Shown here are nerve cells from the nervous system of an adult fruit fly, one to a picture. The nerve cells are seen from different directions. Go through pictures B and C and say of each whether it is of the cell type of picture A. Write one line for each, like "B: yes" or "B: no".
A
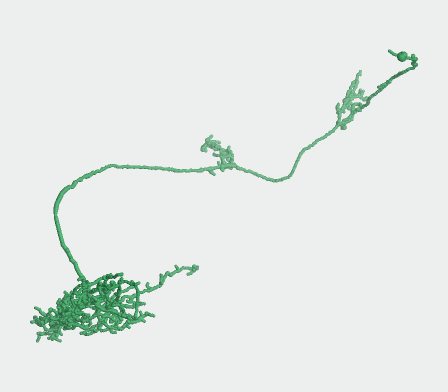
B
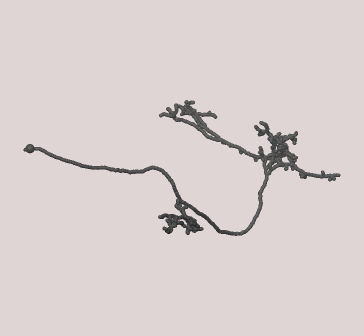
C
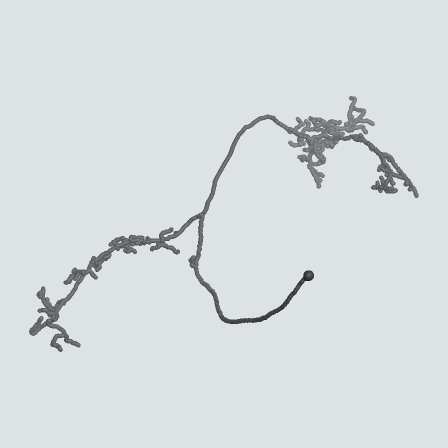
B: no
C: no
